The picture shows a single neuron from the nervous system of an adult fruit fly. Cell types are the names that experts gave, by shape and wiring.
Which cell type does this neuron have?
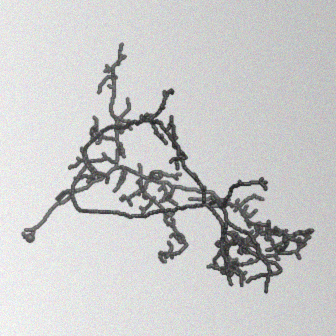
PLP054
